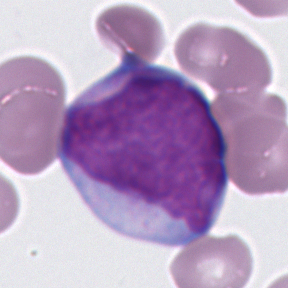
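Atypical promyelocyte in a peripheral blood smear. In this atypical promyelocyte the large nucleus fills most of the cell and lies toward its upper part. Notice that the chromatin is finely stippled, with no coarse dark clumps, and that no granules show in the cytoplasm. One small pointed projection rises from the top of the cell.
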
